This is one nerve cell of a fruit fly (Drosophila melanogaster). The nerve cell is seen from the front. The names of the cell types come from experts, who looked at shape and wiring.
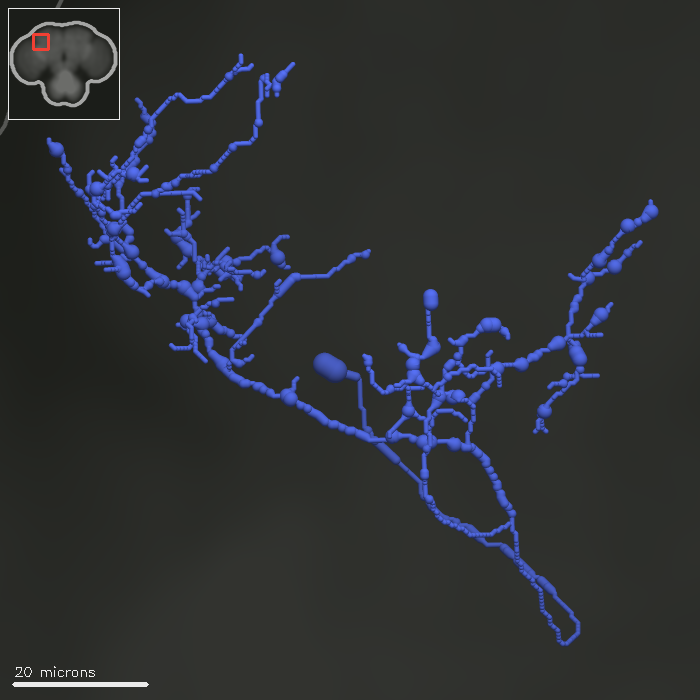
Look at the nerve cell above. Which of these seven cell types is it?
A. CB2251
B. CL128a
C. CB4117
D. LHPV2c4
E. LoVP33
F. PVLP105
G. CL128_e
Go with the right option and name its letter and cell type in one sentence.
For the neuron, the cell type is CB4117, which is option C.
